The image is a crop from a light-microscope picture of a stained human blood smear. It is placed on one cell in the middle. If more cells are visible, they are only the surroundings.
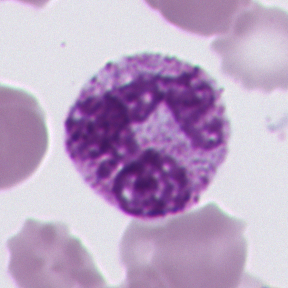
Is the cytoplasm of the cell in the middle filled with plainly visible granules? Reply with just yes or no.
Yes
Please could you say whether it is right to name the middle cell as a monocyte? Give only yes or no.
no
